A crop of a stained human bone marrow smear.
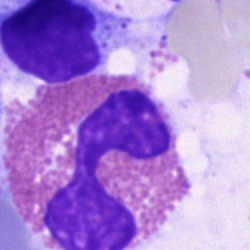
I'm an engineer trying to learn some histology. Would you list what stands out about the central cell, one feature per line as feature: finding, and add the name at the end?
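Outline: roughly round, it seems
Chromatin: dense, dark purple
Granules: coarse, uniform, pinkish-orange, packing the cytoplasm
Spread: granular cytoplasm on the left and right of the nucleus
Name: so, an eosinophil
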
